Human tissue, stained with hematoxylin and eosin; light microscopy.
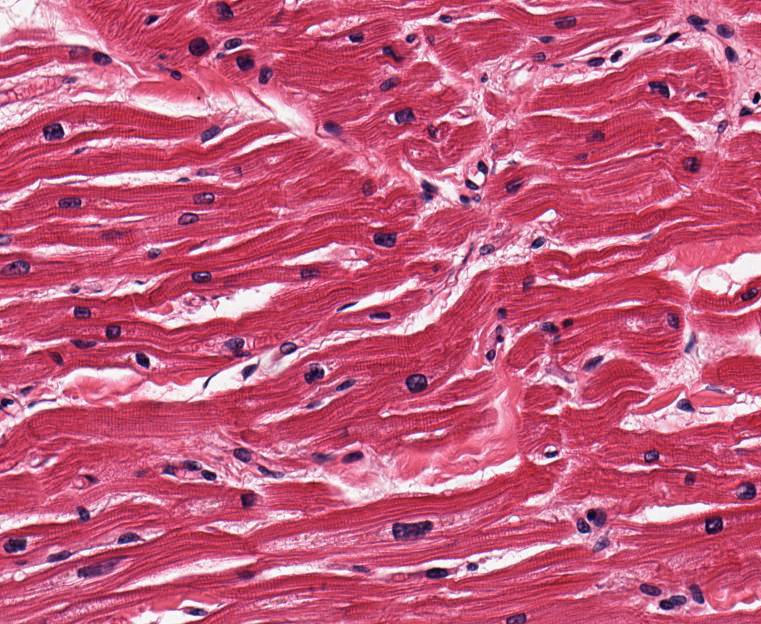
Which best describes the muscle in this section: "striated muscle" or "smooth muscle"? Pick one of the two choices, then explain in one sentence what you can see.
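Striated muscle. The fibre cytoplasm is deep pink and shows fine cross-striations.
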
